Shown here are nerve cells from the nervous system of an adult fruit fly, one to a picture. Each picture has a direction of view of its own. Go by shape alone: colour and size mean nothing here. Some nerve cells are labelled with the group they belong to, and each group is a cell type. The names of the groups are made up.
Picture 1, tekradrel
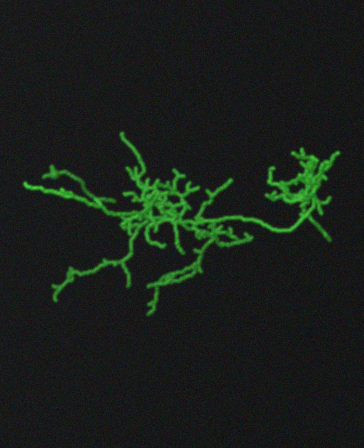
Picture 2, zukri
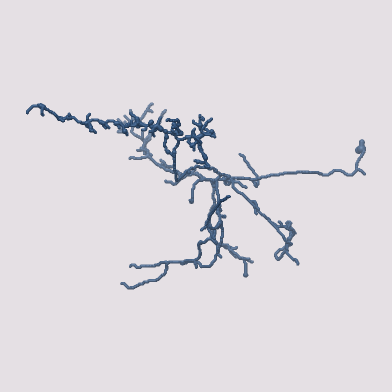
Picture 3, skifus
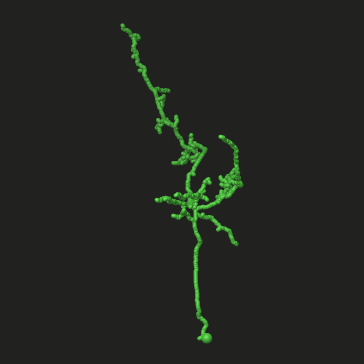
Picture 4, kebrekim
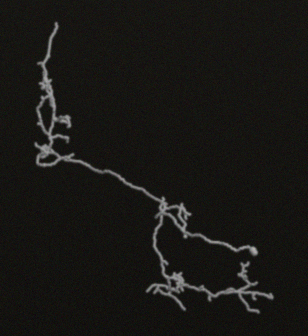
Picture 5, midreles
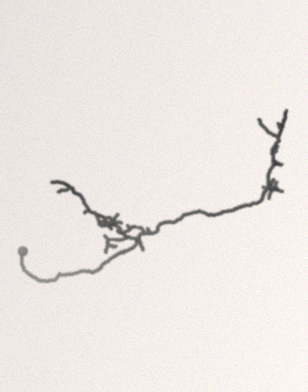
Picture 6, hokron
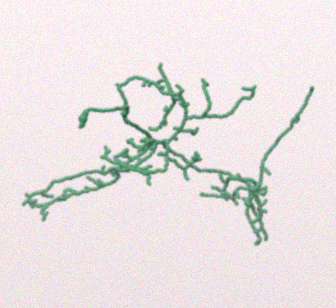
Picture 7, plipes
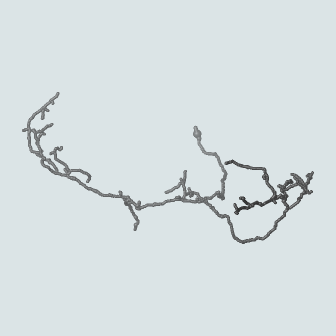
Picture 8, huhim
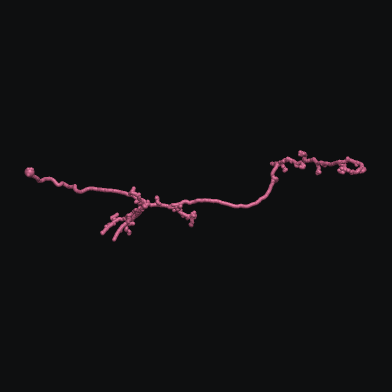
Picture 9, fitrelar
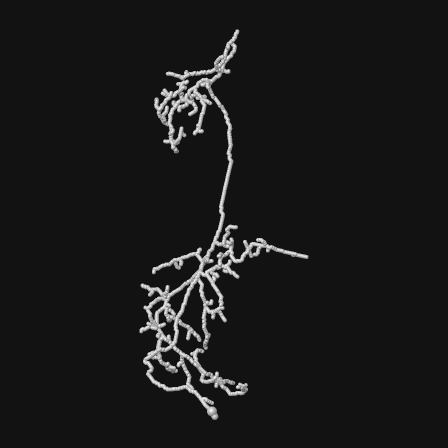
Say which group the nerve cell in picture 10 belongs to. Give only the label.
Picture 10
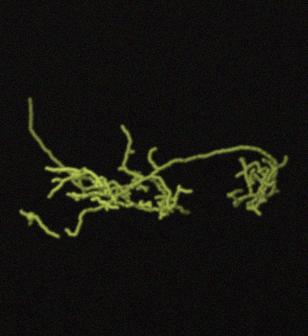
tekradrel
